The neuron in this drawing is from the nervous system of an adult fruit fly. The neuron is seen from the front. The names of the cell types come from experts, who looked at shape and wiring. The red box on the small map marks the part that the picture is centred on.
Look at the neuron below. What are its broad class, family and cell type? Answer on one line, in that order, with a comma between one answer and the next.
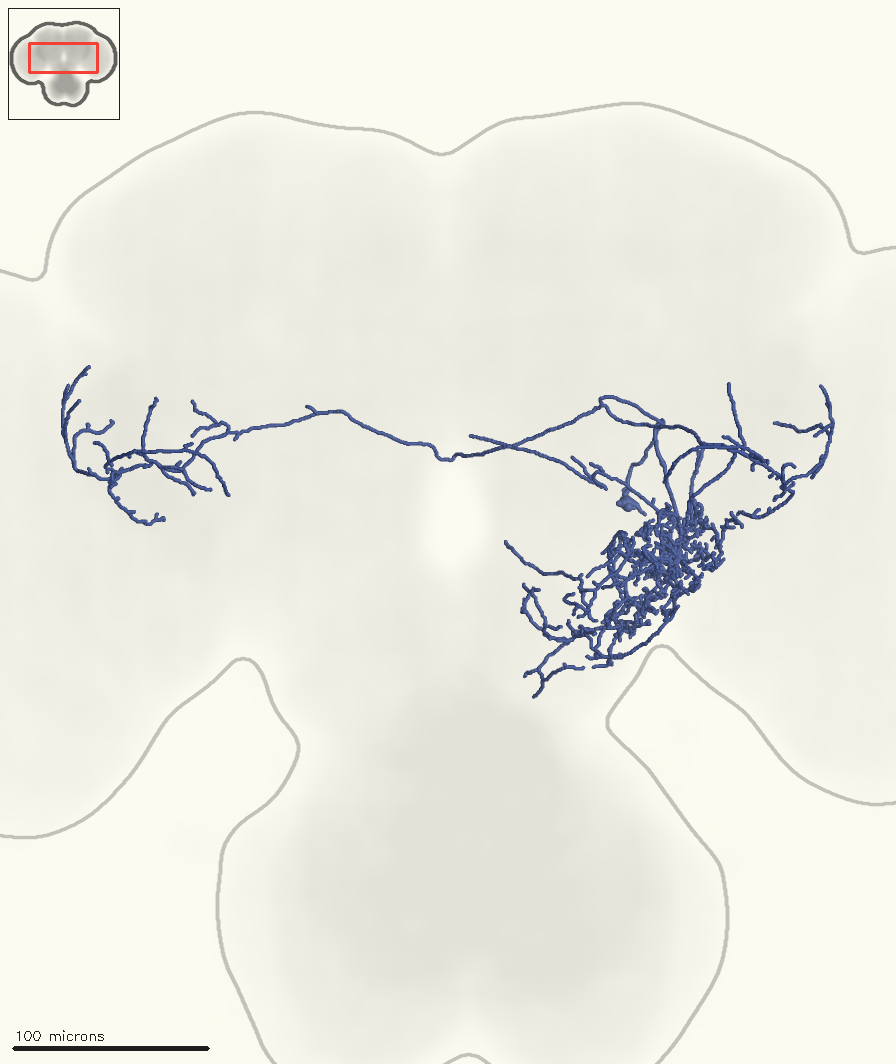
central-brain intrinsic neuron, hemilineage VLPl&p2_posterior, WED108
